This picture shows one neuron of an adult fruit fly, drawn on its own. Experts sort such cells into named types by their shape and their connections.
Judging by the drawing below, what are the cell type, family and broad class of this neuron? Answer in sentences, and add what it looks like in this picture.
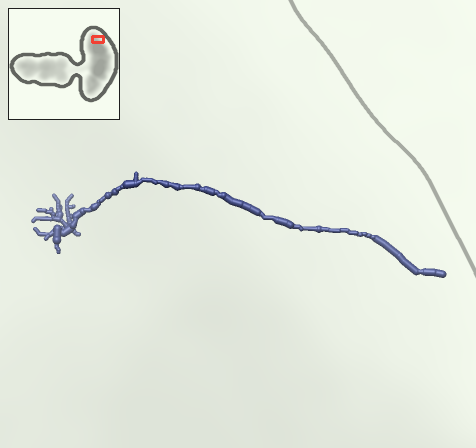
It is of cell type L3. Its family is L. Its broad class is optic-lobe intrinsic neuron. It is in the brain and does not reach the nerve cord. The drawing shows no cell body.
